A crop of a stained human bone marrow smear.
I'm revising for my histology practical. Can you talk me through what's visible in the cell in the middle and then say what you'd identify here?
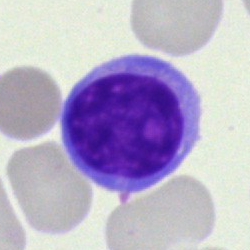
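Round cell, smooth outline. Cytoplasm blue. Chromatin dark purple with scattered paler patches. Small pinkish-purple tag projecting from bottom edge. Lymphocyte.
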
